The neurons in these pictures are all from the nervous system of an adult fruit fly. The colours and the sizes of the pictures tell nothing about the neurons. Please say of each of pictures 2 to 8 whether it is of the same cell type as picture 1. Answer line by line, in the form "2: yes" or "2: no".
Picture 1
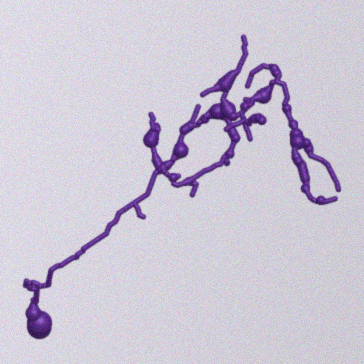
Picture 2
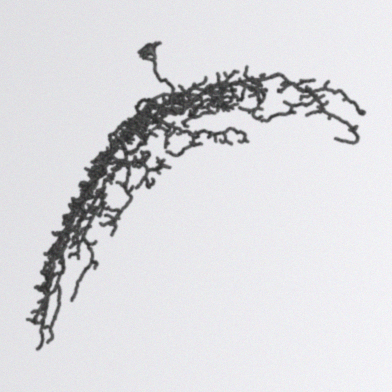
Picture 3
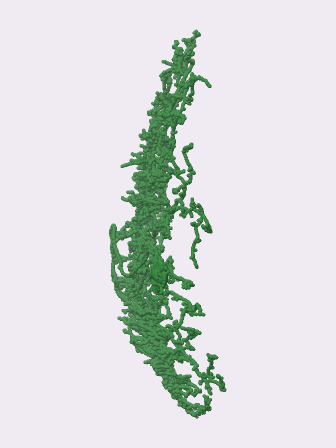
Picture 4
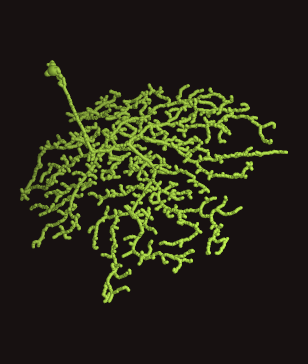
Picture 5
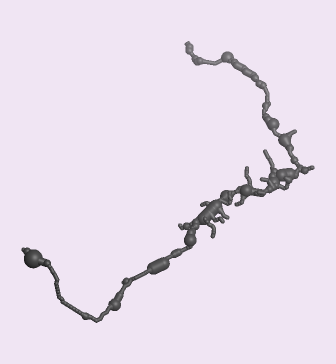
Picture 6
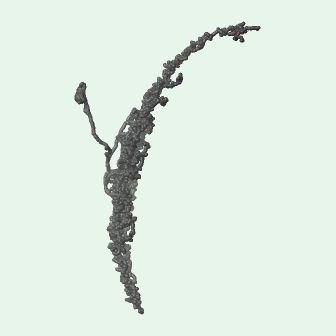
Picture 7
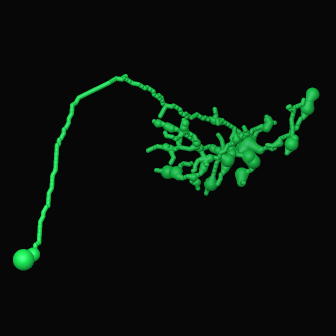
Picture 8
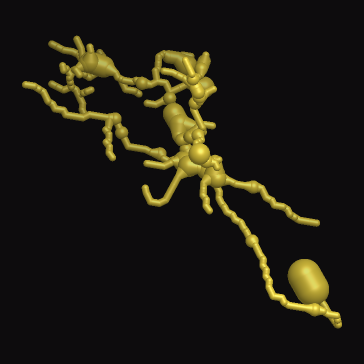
2: no
3: no
4: no
5: no
6: no
7: yes
8: yes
